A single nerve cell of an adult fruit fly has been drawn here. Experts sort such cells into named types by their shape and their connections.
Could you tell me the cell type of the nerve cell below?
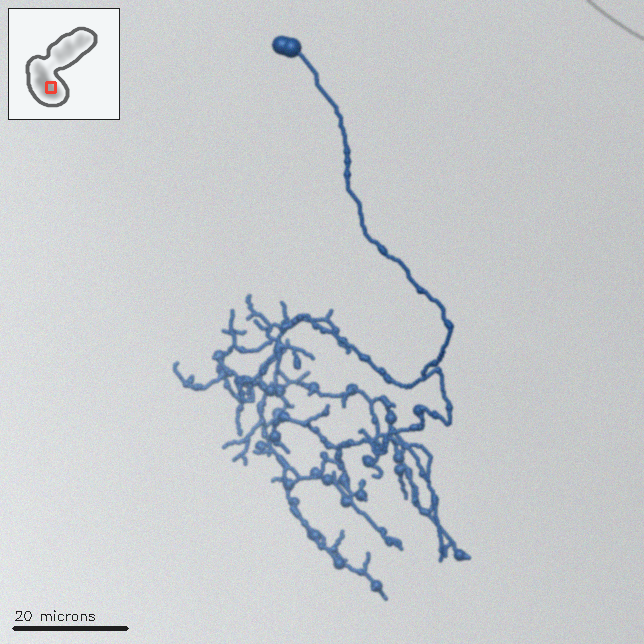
Li18b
